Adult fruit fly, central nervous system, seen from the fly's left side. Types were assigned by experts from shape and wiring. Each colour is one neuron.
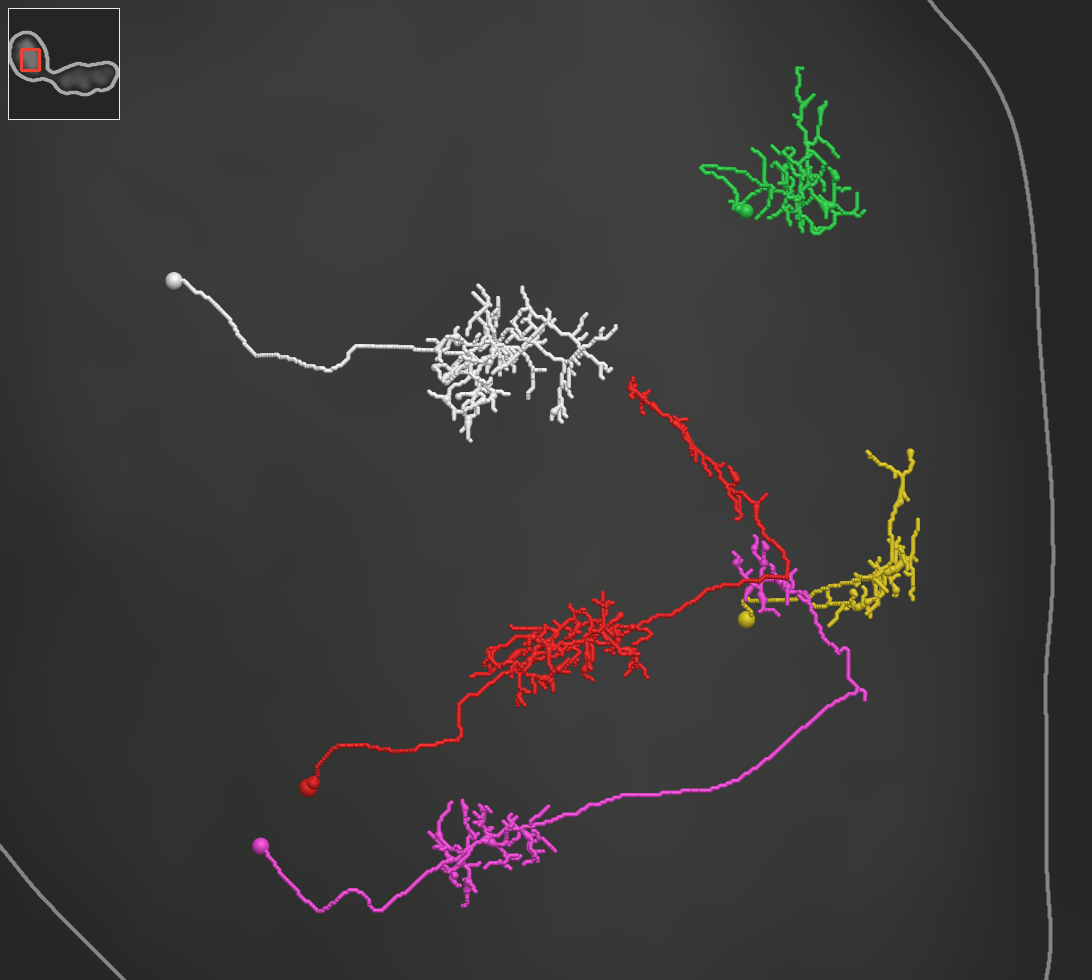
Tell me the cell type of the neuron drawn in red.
Tm37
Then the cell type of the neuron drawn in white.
Mi16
